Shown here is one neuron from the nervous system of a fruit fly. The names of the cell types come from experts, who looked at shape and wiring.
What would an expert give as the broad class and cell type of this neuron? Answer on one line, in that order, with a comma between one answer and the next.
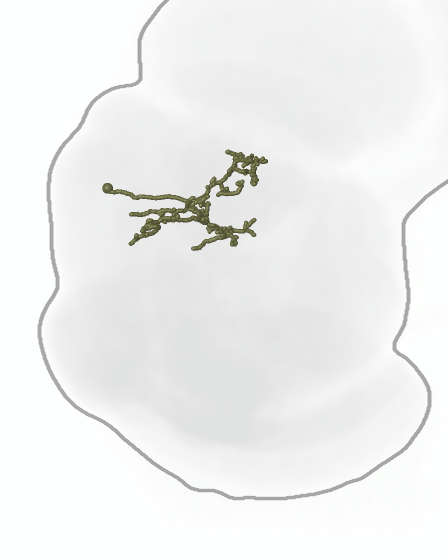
central-brain intrinsic neuron, PS149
